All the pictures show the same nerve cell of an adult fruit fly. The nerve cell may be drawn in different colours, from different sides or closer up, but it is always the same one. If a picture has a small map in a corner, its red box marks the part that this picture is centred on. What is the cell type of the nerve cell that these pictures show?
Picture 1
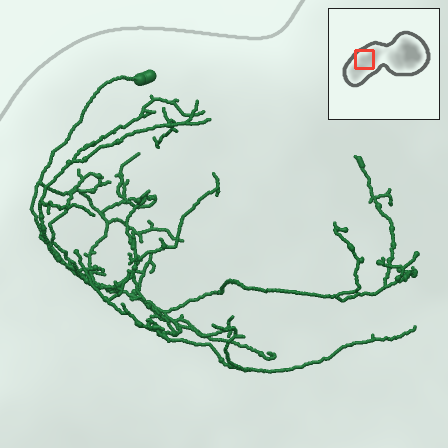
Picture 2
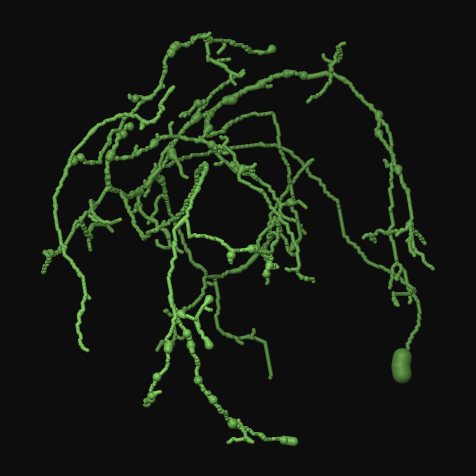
IN04B106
